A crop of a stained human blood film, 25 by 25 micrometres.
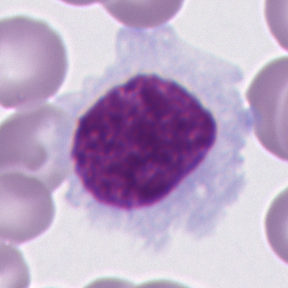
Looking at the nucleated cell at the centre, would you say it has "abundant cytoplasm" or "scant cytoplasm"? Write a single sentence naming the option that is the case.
There is abundant cytoplasm around the nucleus of this cell.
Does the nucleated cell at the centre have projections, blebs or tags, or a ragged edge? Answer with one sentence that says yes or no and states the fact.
Yes, the cell's outline is ragged or frayed, or carries projections, blebs or tags.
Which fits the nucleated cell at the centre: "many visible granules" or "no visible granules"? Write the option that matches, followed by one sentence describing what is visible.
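No visible granules. No distinct coloured granules are seen in the cytoplasm.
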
